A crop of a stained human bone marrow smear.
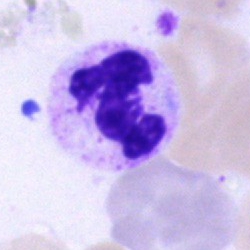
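Segmented neutrophil, centre of a stained human bone marrow smear. Outline round, with a smooth edge. Chromatin dense, dark purple and clumped. No nucleoli visible in the nucleus.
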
